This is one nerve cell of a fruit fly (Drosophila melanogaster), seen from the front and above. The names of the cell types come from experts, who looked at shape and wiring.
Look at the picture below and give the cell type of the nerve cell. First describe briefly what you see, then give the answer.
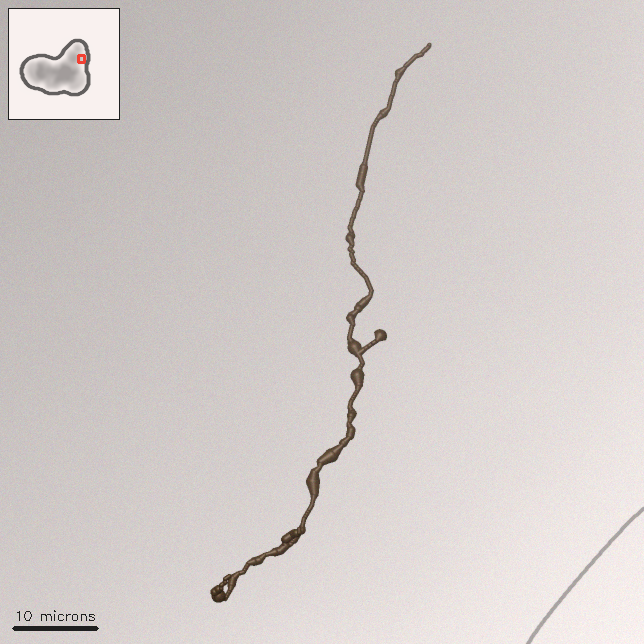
No cell body is drawn. From top to bottom in the picture it spans about 70 microns. There are a dozen or fewer branch ends. Its broad class is sensory neuron entering the nerve cord. It is of cell type SNta28.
